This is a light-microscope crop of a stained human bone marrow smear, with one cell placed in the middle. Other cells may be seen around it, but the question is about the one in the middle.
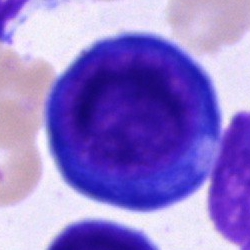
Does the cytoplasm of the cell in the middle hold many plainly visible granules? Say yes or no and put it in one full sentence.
No, there are no visible granules in its cytoplasm.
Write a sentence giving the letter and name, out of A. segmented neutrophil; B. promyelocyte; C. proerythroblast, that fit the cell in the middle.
Here the central cell is a proerythroblast, and option C is correct.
